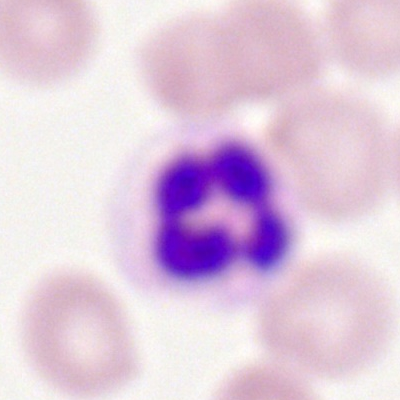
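Segmented neutrophil, the cell in the middle of this stained human blood smear. Its outline is roughly round and smooth. Its nucleus is divided into several separate lobes, arranged in a ring around a pale centre. Its cytoplasm shows no large orange-red granules.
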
